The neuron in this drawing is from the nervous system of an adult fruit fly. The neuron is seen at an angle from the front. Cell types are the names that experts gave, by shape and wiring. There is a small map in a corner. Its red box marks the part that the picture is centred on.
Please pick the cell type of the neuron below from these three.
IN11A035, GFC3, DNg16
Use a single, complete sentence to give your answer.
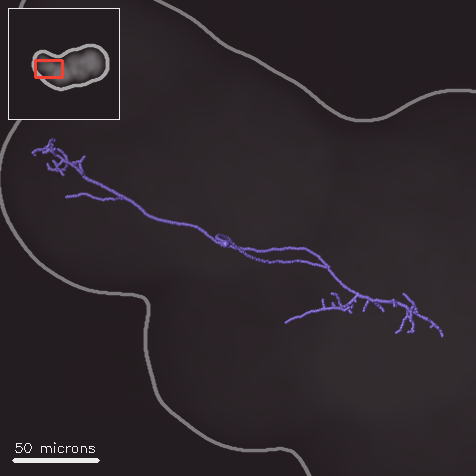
In the scheme of cell types, this neuron is GFC3.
